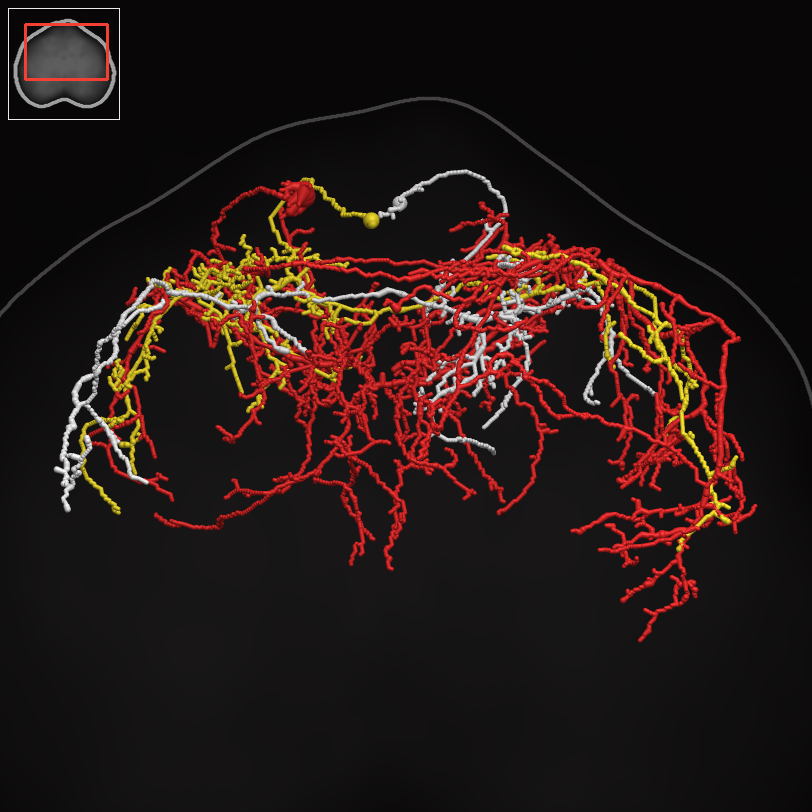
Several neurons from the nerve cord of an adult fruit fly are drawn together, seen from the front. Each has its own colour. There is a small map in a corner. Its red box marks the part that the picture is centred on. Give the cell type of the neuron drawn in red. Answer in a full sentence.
The cell type is IN19B007.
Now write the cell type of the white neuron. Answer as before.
The cell type is IN19B091.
